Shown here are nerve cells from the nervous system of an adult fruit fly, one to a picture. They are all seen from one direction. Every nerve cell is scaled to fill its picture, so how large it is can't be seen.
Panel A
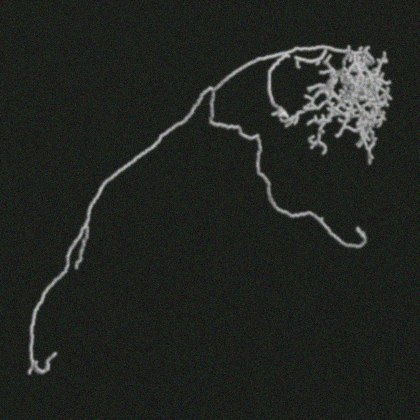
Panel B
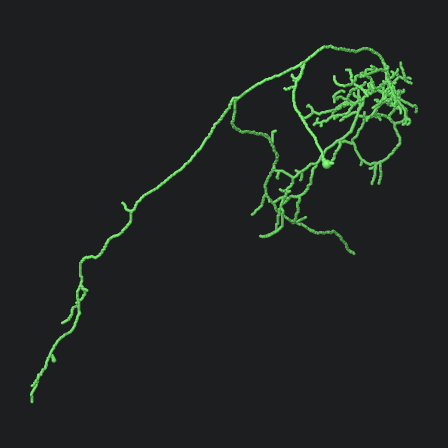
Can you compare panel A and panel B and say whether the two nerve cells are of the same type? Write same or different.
different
